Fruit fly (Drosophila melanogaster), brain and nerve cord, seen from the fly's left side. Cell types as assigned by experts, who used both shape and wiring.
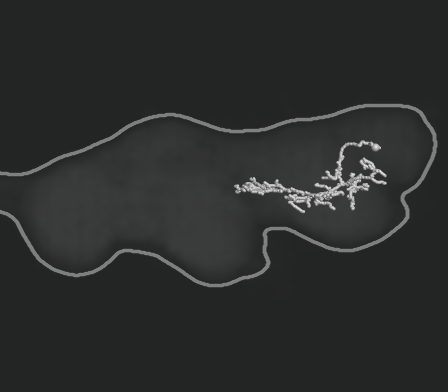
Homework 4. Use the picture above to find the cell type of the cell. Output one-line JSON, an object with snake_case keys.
{"cell_type": "IN19A100"}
